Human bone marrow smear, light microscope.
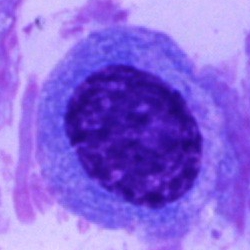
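Plasma cell, in the middle of a stained human bone marrow smear. Its outline is roughly round, with a slightly uneven edge. The chromatin is dark purple and coarsely clumped, with paler patches between the clumps. A moderate rim of blue-violet cytoplasm surrounds the nucleus on all sides.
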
